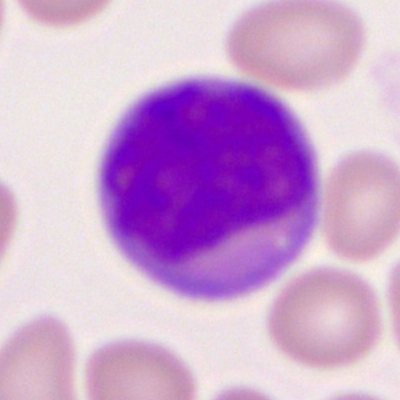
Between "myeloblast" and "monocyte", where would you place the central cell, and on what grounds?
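This is a myeloblast. Its cytoplasm forms only a narrow crescent, lying mainly along the lower edge of the cell, and it is pale blue-lilac.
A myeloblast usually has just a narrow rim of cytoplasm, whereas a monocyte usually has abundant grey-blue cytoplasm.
That narrow crescent fits a myeloblast rather than a monocyte. The nucleus fills most of the cell, and its chromatin stains a deep purple.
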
